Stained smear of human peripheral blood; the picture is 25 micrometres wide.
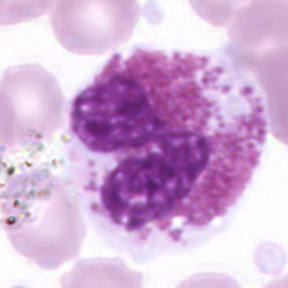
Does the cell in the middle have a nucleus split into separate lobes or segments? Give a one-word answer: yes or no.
Yes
